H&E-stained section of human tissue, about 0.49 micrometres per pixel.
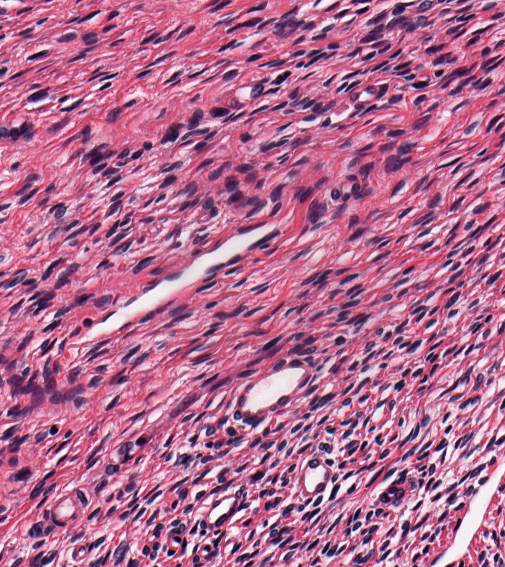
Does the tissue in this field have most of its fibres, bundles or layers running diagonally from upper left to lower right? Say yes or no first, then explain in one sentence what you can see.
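No. The cells and fibres run mostly diagonally, from lower left to upper right.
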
